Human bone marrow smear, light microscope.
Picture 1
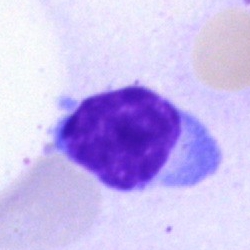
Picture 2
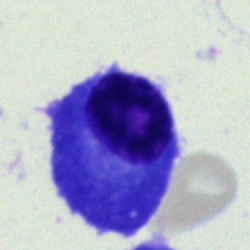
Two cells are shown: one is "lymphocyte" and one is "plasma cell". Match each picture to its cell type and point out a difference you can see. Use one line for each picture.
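Picture 1 is a lymphocyte. The nucleus fills most of the cell.
Picture 2 is a plasma cell. The cytoplasm is abundant and takes up more of the cell than the nucleus does.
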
